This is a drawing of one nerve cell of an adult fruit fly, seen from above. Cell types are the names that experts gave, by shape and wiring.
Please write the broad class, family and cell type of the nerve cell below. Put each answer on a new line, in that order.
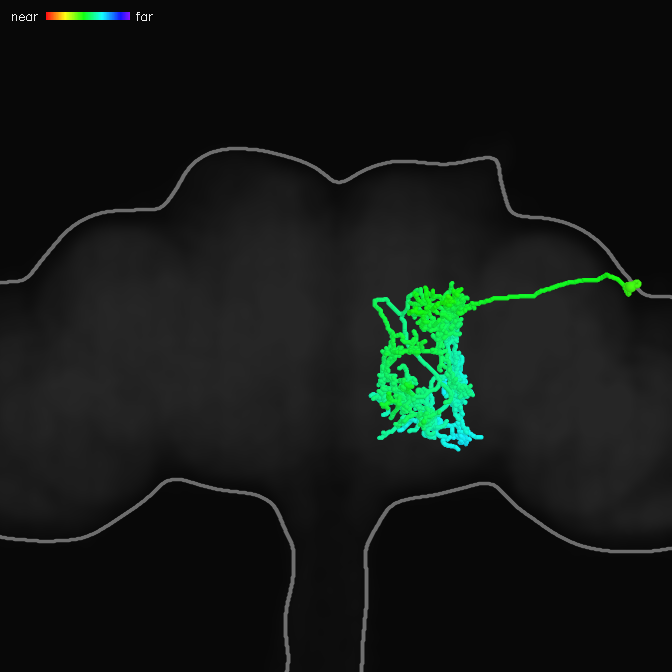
central-brain intrinsic neuron
hemilineage VLPl2_medial
PS057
